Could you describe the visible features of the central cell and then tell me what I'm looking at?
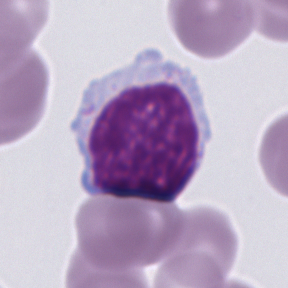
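Start at the top, where small blunt blebs project from the cell surface. The nucleus is roughly round with a flattened lower edge, and it fills about 70% of the cell's area. Its chromatin is dark purple and coarsely clumped, with small paler spots between the clumps. The cytoplasm is pale blue, and its widest band lies above the nucleus. This one is a large granular lymphocyte.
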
